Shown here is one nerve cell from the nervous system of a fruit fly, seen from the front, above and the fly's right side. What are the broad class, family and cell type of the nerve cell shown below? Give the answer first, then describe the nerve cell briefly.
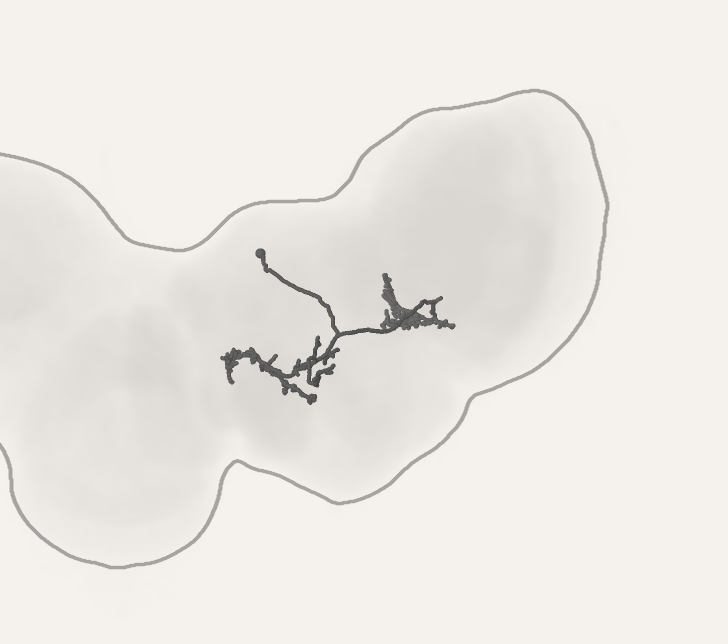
Its broad class is central-brain intrinsic neuron. The family is hemilineage DM5_central. Its cell type is LAL180. In this view it is wider than it is tall.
